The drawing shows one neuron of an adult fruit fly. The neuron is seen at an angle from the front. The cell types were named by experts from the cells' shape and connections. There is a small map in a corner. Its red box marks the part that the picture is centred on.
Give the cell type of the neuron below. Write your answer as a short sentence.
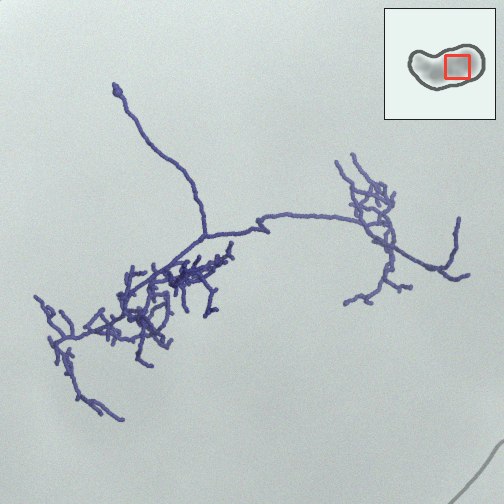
The cell type is CB4106.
